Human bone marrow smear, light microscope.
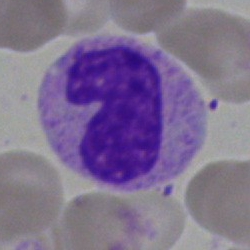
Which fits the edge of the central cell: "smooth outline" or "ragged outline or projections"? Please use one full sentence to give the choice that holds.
The outline of the cell is smooth, not rough.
